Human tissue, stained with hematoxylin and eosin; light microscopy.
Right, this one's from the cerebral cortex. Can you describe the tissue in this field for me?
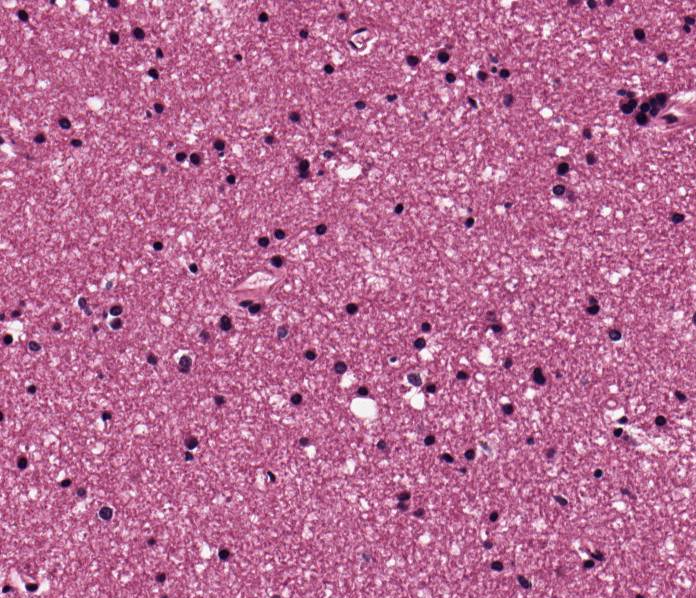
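Starting with the background, the whole field is a uniform, finely granular pink matrix without layering or organised units. Next, the nuclei: small, round and dark-staining, scattered singly and fairly evenly. Third, most of these nuclei show little or no visible pink cytoplasm around them. Finally, some of them sit within a clear halo.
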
